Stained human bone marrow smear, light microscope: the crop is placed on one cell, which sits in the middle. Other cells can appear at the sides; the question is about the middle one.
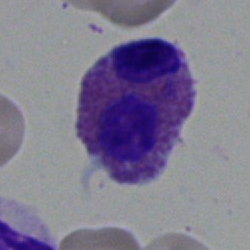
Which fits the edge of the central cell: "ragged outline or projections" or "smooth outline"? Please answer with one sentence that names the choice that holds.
The cell has an edge that is ragged or frayed, or carries projections, blebs or tags.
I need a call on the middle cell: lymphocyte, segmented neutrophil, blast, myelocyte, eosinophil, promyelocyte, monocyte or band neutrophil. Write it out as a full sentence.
For this crop, the central cell is an eosinophil.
